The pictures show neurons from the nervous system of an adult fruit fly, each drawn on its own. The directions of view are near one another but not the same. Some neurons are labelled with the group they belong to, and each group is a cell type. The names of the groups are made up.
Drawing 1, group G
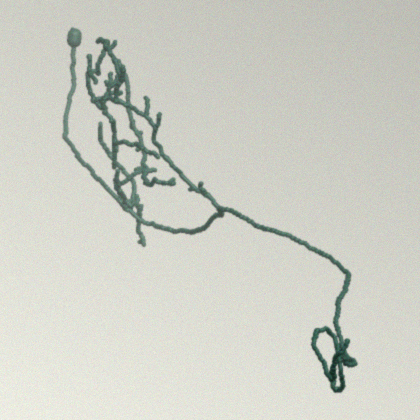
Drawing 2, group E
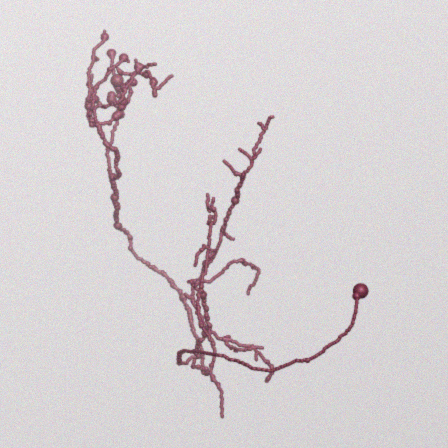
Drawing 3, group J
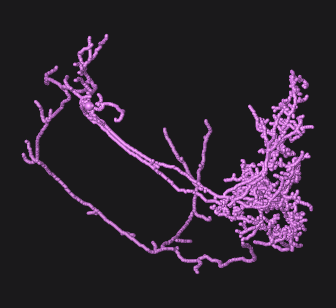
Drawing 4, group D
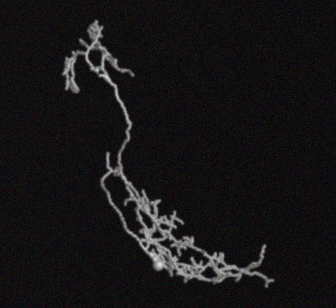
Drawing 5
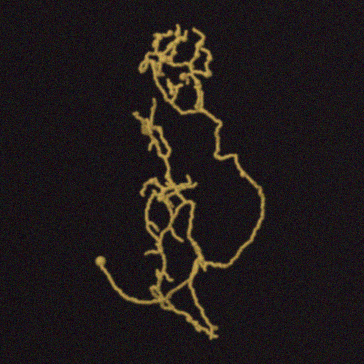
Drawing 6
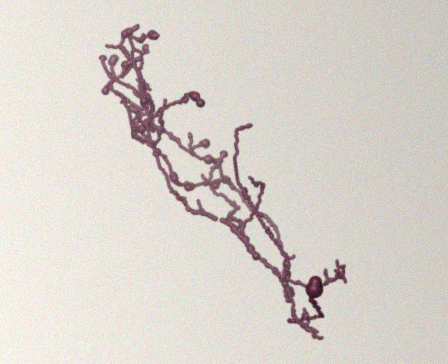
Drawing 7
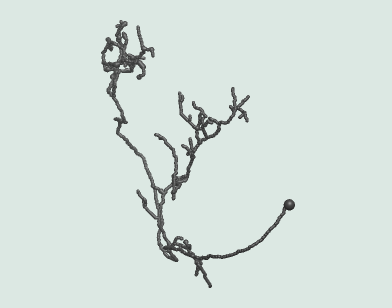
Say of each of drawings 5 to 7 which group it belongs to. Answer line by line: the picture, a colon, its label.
5: group E
6: group G
7: group E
